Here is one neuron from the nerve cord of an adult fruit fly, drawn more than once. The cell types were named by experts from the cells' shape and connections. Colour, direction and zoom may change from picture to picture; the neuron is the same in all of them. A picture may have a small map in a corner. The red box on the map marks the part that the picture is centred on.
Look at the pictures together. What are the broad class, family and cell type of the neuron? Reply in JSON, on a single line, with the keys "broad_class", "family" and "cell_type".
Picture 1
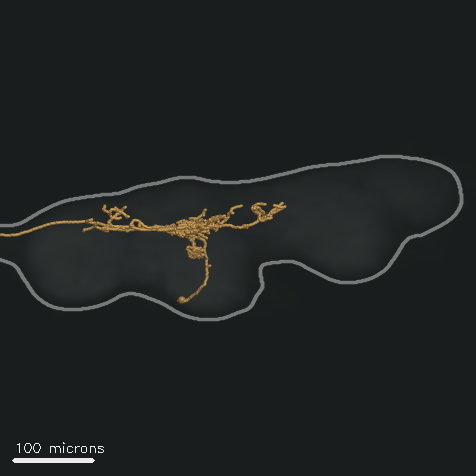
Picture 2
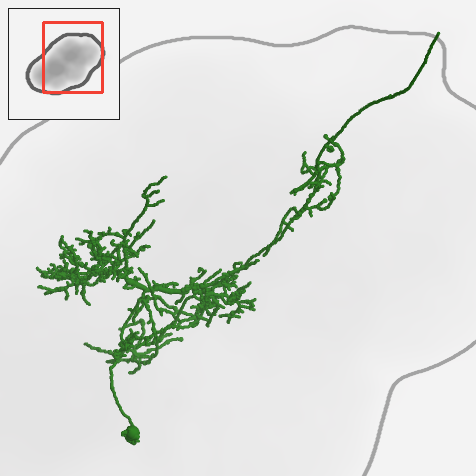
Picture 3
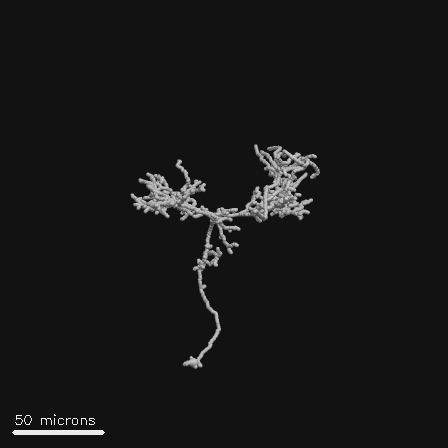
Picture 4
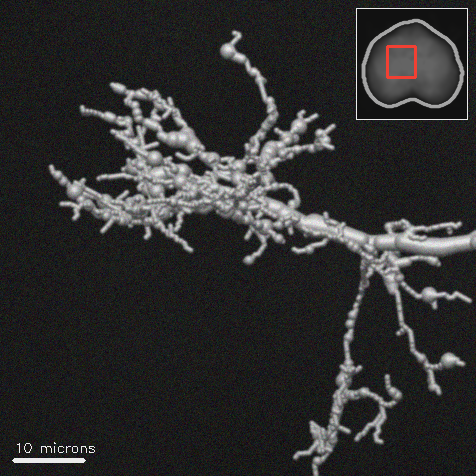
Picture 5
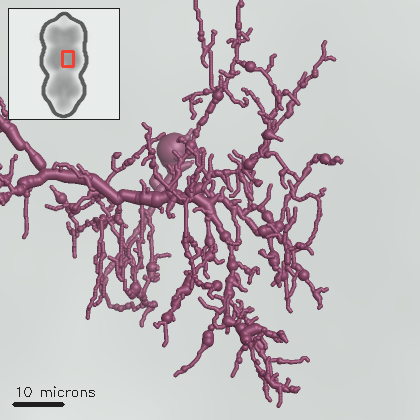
{"broad_class": "ascending neuron", "family": "hemilineage 06B", "cell_type": "AN06B051"}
